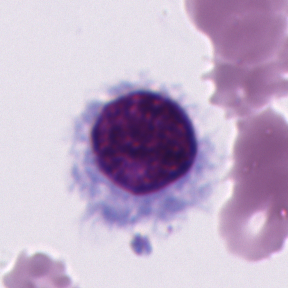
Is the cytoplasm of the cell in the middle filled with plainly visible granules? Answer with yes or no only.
No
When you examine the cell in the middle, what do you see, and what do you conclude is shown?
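Fine, ragged, hair-like projections edge the cytoplasm all the way around. The cytoplasm itself is pale blue, and the nucleus sits roughly in the centre of the cell. Its chromatin is dark purple with a finely mottled pattern. It is a hairy cell.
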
